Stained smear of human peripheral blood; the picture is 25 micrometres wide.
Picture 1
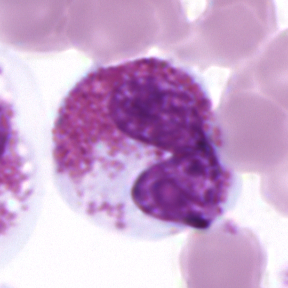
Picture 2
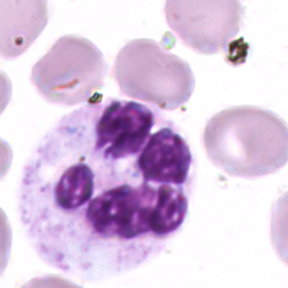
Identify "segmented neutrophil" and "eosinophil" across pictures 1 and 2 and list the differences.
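Picture 1 shows an eosinophil; picture 2 shows a segmented neutrophil. In picture 1 the granules are reddish-pink.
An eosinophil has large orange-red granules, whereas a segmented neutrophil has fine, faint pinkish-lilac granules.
The eosinophil's nucleus has two lobes and lies in the right half of the cell, its chromatin dense and dark purple.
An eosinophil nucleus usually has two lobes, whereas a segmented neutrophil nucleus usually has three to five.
In picture 2 the cell outline is round and smooth, and the cytoplasm is plentiful and very pale pinkish-lilac. Its chromatin is dark purple and coarsely clumped, and no nucleoli are visible in the nuclear lobes.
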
